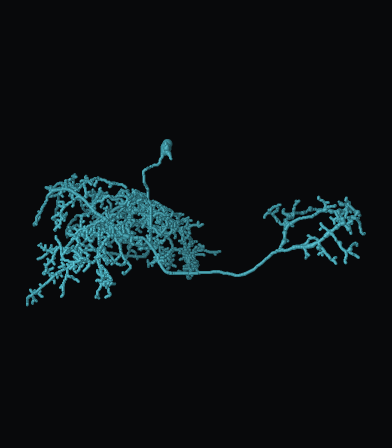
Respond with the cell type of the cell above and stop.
INXXX036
